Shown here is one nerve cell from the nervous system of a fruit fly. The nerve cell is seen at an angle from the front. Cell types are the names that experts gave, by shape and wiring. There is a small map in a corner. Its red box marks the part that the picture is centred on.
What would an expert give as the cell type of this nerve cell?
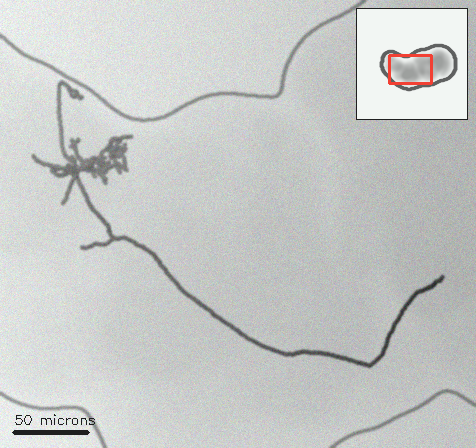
AN19B079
